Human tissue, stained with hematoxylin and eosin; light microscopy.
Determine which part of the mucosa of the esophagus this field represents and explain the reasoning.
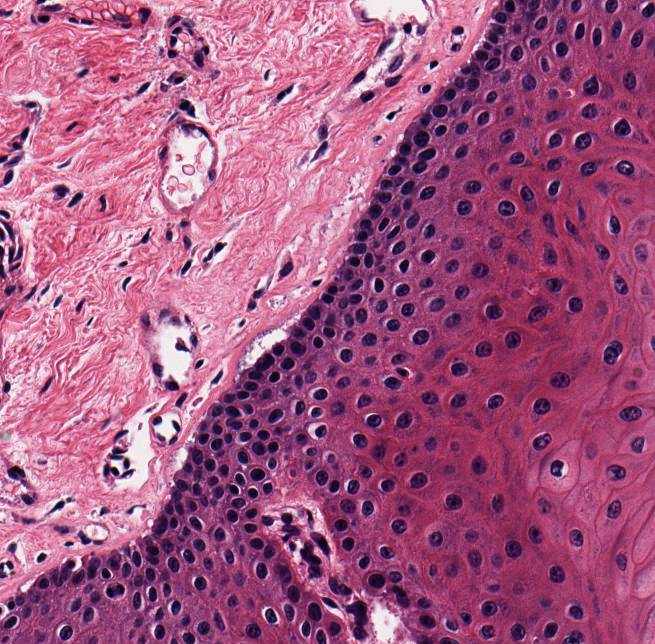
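Stratified squamous nonkeratinized epithelium occupies the field. Basal cells along the connective tissue are small, crowded and dark-nucleated, with scant cytoplasm. Rightward, cells enlarge into polygons with more pink cytoplasm and more widely spaced round nuclei. Upper right cells keep their nuclei, and no granular or keratin layer appears.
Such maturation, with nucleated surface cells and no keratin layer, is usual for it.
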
